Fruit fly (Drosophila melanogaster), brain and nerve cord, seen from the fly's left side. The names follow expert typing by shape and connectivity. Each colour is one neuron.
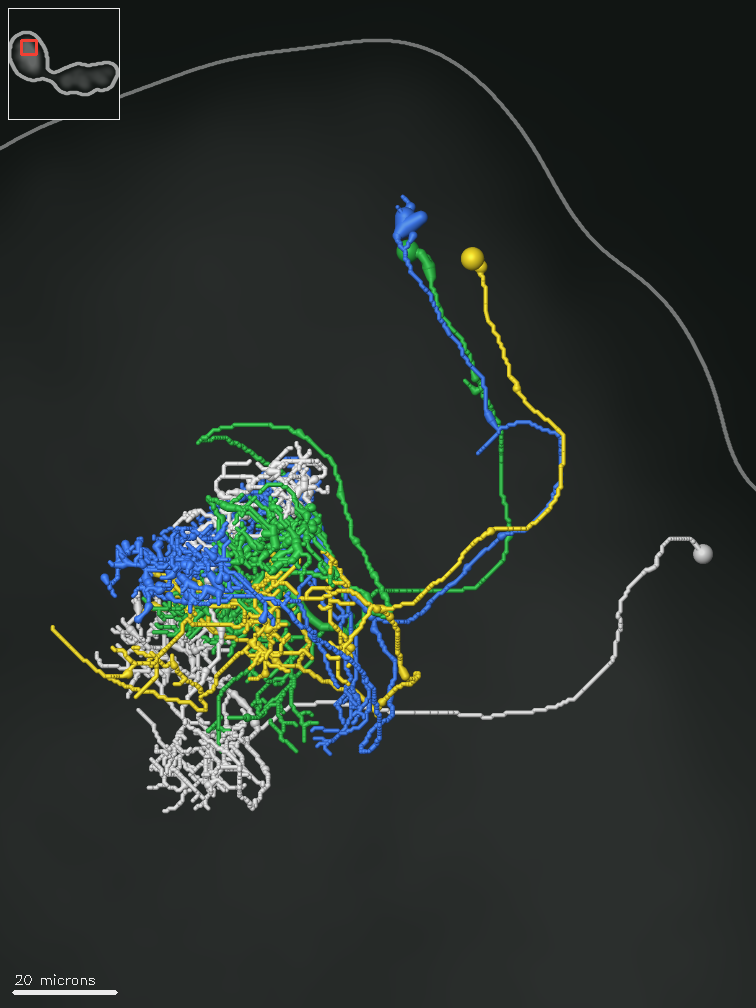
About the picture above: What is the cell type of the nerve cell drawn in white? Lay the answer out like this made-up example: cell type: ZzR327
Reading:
cell type: hDeltaC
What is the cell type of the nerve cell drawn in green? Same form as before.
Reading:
cell type: hDeltaG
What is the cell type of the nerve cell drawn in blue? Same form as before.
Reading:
cell type: hDeltaL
